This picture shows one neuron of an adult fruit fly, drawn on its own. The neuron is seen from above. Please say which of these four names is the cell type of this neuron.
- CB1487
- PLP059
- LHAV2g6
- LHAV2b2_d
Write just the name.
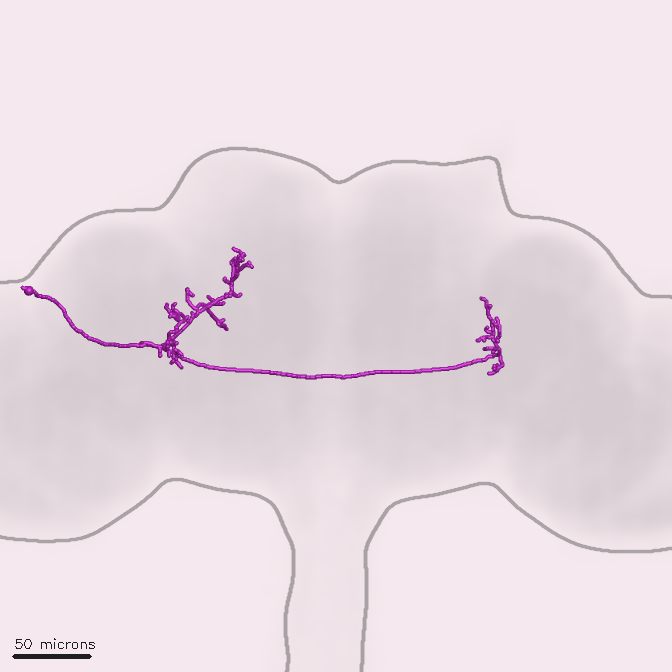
CB1487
